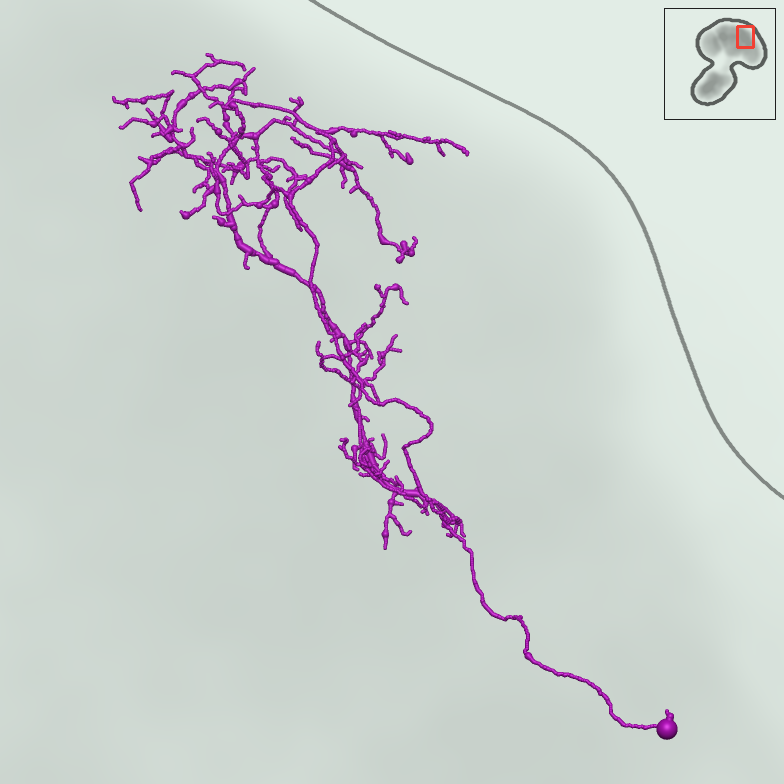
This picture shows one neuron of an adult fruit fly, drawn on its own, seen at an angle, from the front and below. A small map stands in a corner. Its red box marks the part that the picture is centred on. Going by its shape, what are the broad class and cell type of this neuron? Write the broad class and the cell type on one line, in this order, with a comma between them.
central-brain intrinsic neuron, SLP341_b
